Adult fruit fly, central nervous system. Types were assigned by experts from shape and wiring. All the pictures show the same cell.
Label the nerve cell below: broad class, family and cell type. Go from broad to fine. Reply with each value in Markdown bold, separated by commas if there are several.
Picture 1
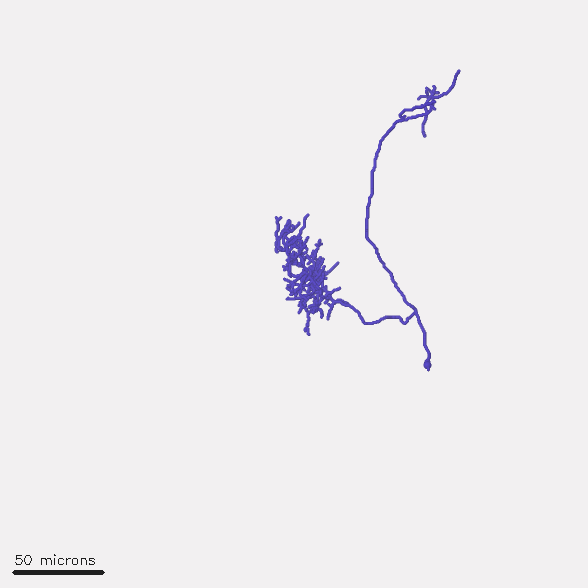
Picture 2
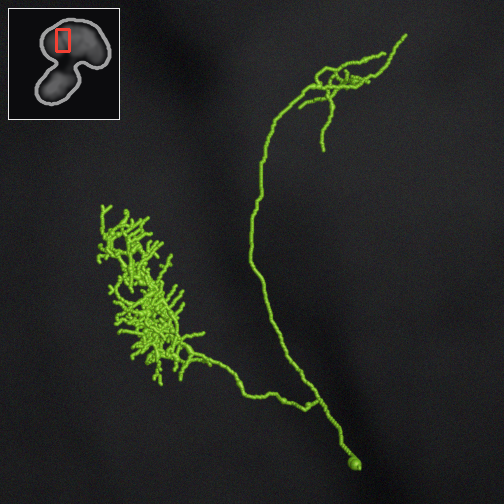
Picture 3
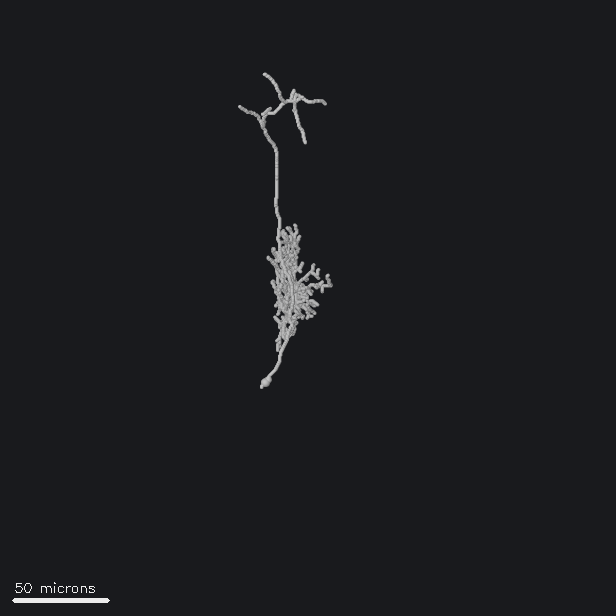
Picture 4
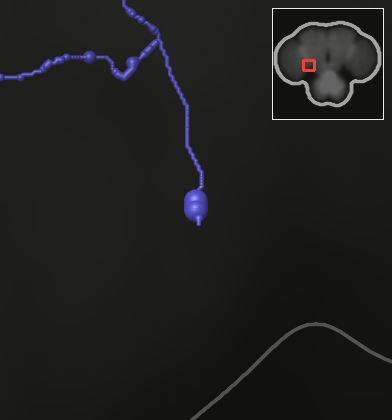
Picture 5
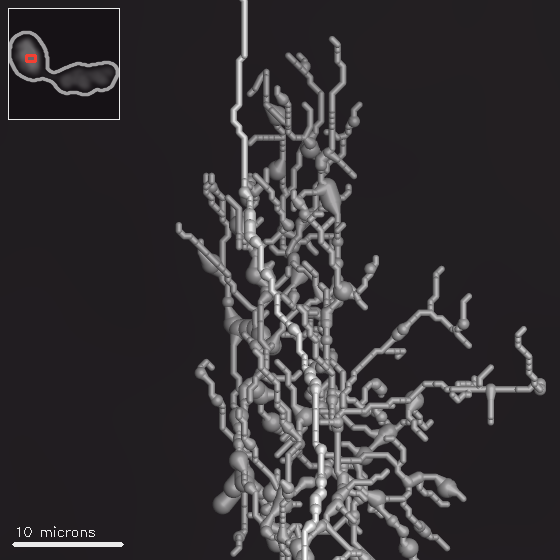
**visual projection neuron**, **LoVP**, **LoVP1**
